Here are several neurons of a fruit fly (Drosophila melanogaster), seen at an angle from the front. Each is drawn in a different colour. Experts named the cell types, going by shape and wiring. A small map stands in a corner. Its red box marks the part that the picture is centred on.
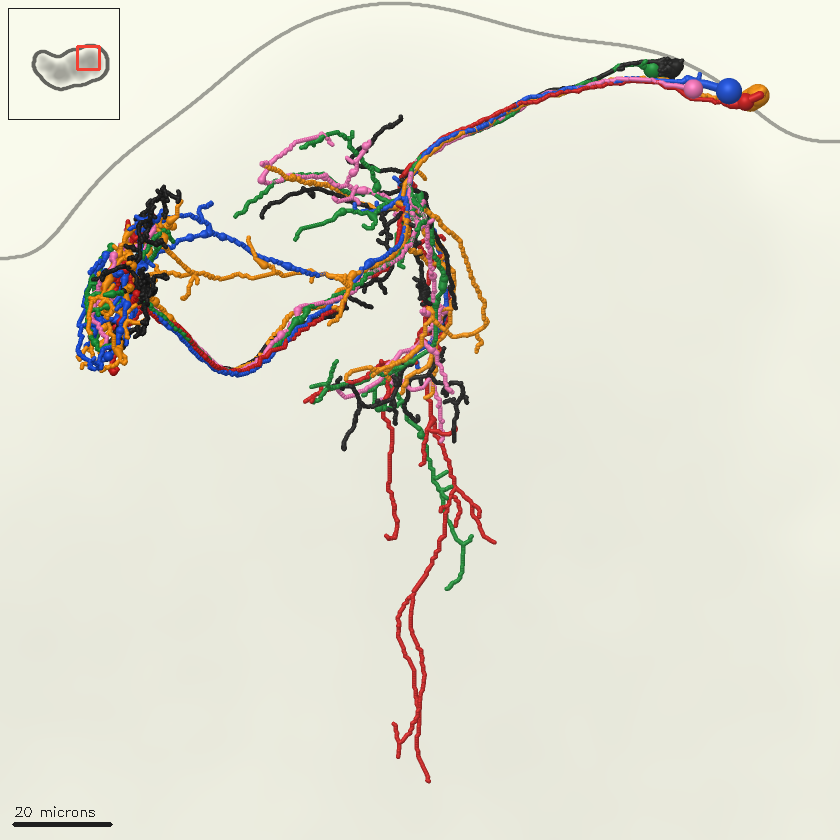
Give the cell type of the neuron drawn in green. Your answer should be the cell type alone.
SMP229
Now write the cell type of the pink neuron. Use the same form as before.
SMP232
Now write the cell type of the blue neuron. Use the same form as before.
SMP223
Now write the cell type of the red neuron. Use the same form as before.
SMP228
